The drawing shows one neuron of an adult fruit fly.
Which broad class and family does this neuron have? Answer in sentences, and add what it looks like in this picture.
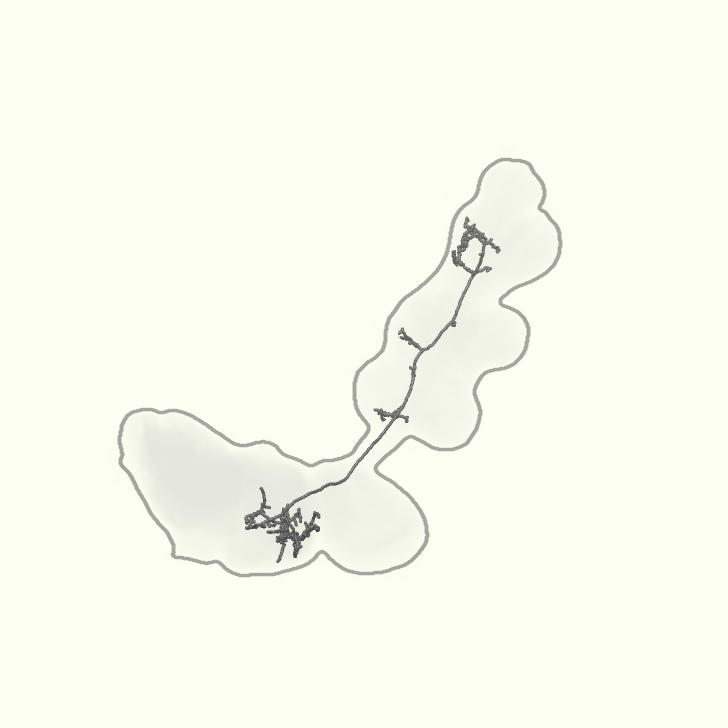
This is a descending neuron. The family is DNg. As drawn here it is taller than it is wide.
